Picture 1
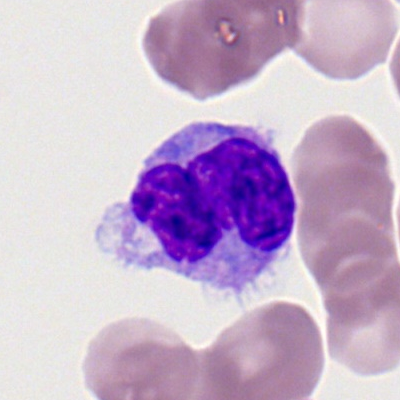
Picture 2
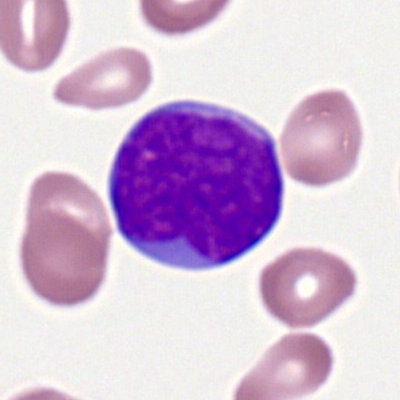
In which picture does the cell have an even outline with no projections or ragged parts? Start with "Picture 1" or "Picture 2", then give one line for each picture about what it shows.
Picture 2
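What picture 1 shows: The cell outline is irregular with a frayed, ruffled margin.
What picture 2 shows: The cell has a round outline with a smooth edge.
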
